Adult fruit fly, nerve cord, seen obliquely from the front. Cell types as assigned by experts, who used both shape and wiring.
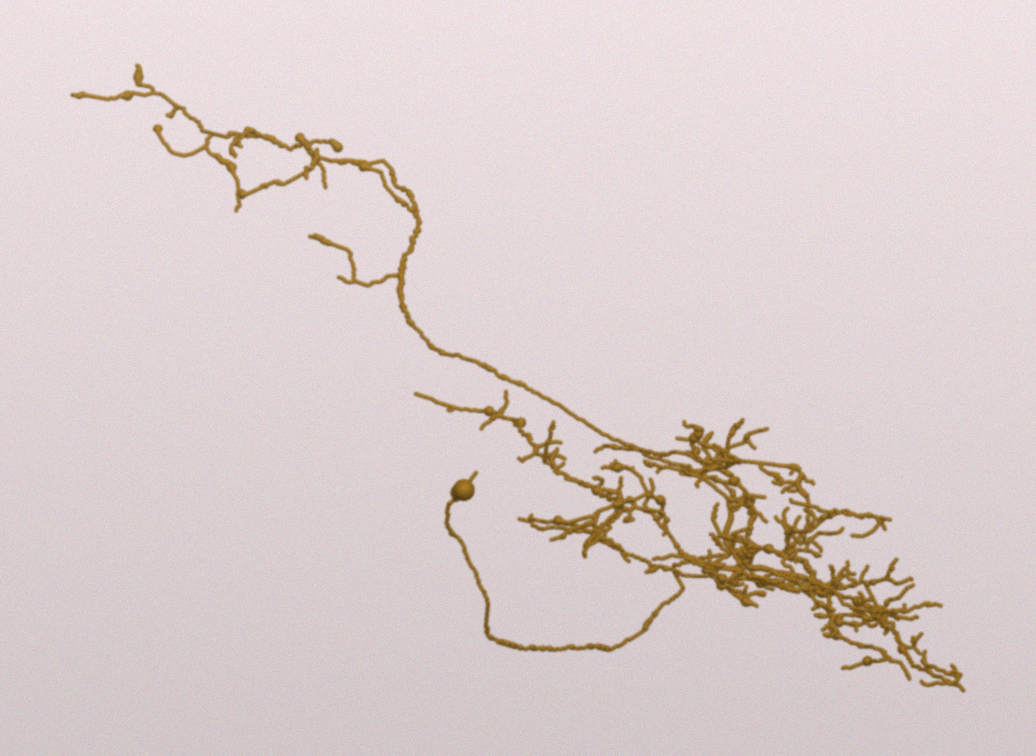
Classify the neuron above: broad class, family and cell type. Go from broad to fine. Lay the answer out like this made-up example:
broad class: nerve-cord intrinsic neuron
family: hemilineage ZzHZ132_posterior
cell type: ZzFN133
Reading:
broad class: nerve-cord intrinsic neuron
family: hemilineage 11A
cell type: IN11A034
